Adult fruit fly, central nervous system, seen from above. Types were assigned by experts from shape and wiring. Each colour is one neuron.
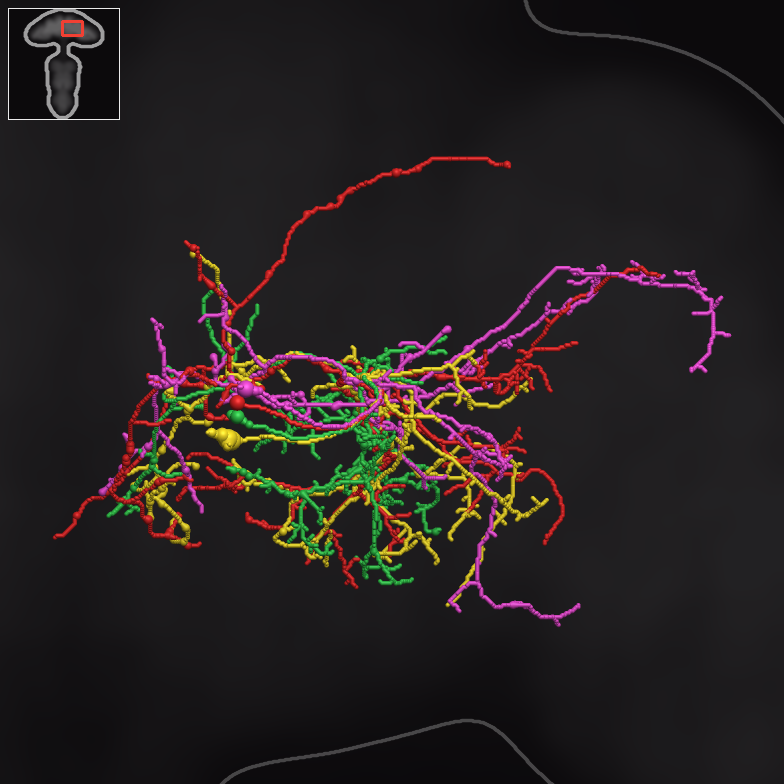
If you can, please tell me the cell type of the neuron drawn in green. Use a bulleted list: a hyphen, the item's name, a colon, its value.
- cell type: CL189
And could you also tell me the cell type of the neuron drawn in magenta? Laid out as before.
- cell type: CB2671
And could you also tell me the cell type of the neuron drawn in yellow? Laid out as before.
- cell type: CL190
